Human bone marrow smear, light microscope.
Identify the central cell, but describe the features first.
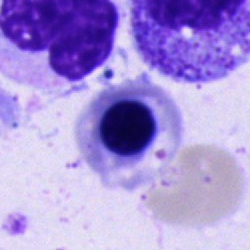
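Dense chromatin fills the nucleus, almost uniformly dark throughout. The nucleus lies near the centre, surrounded on all sides by a rim of pale greyish blue cytoplasm. The cell outline is slightly irregular, with a small bulge at the bottom. The cell is an erythroblast.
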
